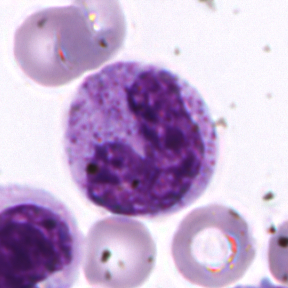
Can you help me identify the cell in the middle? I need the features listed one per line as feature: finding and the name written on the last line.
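Indentation: deep, the notch opening toward the left
Chromatin: dark purple clumps, paler patches between them
Cytoplasm: pale lilac, filling the left part of the cell
Granules: fine and purple, scattered through the cytoplasm
So this is: band neutrophil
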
